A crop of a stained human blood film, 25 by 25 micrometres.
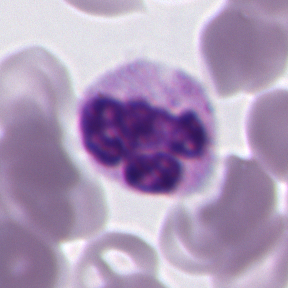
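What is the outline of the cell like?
Round and smooth.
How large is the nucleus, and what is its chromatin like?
About 11 by 8 micrometres; the chromatin is dark purple and coarsely clumped.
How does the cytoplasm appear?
Pale pink and widest above the nucleus, with fine pinkish-violet granules scattered through it.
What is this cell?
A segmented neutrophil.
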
